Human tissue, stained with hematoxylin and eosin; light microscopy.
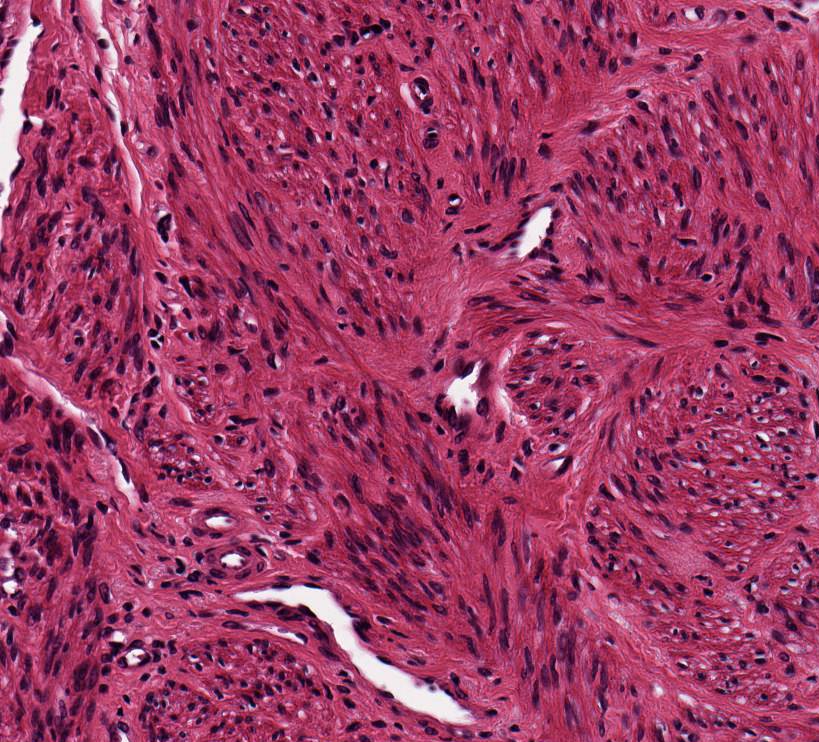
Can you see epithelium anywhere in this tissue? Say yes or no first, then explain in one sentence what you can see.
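No. No epithelium or fat cells are present anywhere in the field.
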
